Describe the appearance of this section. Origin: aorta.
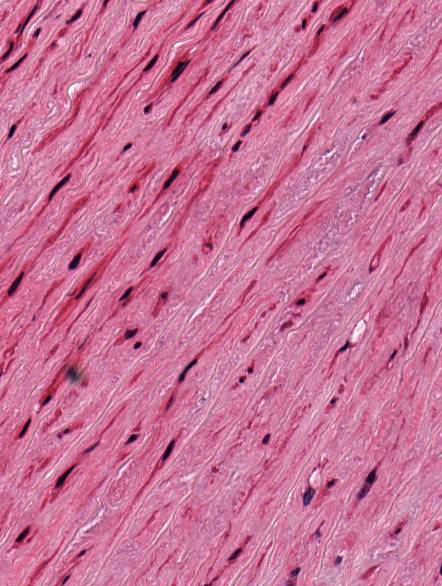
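Here it's closely packed parallel fibres across the whole field, running diagonally from lower left to upper right, gently wavy rather than straight. Nuclei are scattered singly and fairly evenly, with no clustering, and there are no fat cells among the fibres.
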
